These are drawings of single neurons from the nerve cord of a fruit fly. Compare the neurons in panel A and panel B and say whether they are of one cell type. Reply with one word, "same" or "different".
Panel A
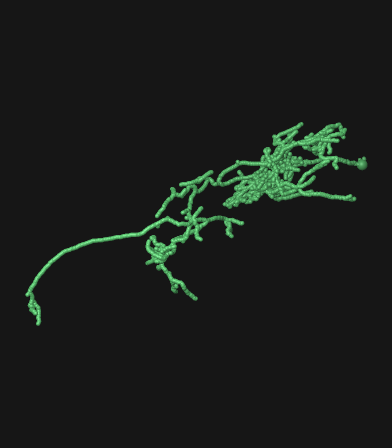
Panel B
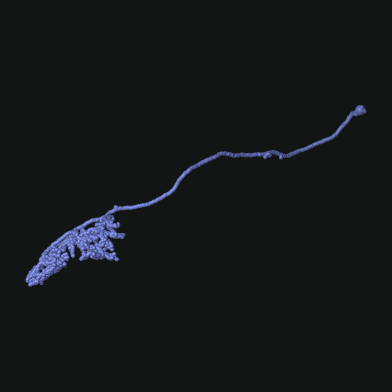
different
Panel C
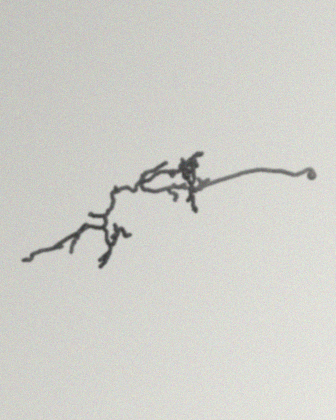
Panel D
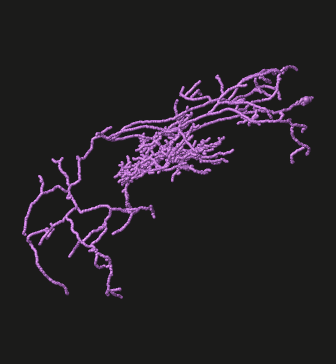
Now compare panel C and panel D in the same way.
different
